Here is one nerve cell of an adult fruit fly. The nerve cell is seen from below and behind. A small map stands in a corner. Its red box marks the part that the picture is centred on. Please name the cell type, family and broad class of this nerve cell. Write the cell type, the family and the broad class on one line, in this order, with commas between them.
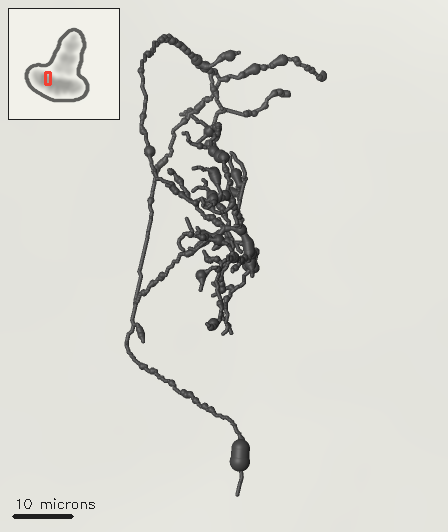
LC13, LC, visual projection neuron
